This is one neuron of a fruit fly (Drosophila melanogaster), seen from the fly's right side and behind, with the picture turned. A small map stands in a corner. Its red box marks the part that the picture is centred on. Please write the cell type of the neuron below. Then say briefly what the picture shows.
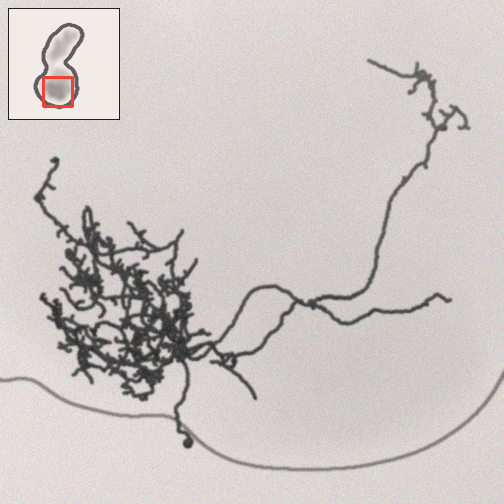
It is of cell type AVLP235. This is a central-brain intrinsic neuron. The picture shows dozens of branch ends. In this view it is about as wide as it is tall.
